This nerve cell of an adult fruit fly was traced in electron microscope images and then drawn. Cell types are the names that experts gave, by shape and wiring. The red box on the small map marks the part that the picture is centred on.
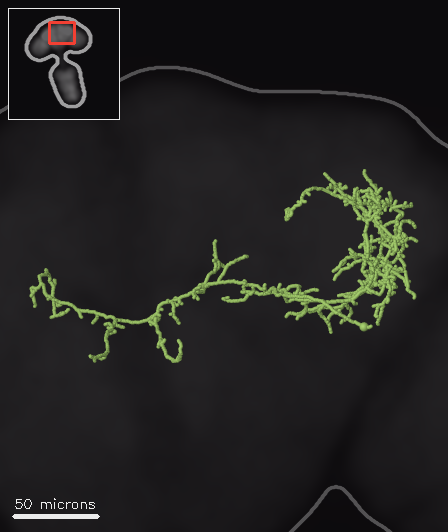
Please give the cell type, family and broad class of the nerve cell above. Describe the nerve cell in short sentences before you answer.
The cell body is on the right of the picture. From left to right in the picture it spans about 250 microns. The picture shows dozens of branch ends. The cell type is AVLP096. The family is hemilineage LALa1_anterior. It is a central-brain intrinsic neuron.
